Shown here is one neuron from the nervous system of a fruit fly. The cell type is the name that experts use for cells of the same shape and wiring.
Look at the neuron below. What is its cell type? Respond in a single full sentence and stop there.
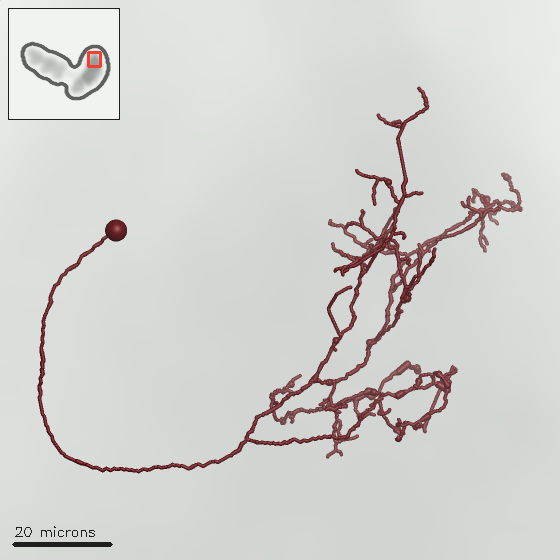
This neuron is classified under the cell type CB1527.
